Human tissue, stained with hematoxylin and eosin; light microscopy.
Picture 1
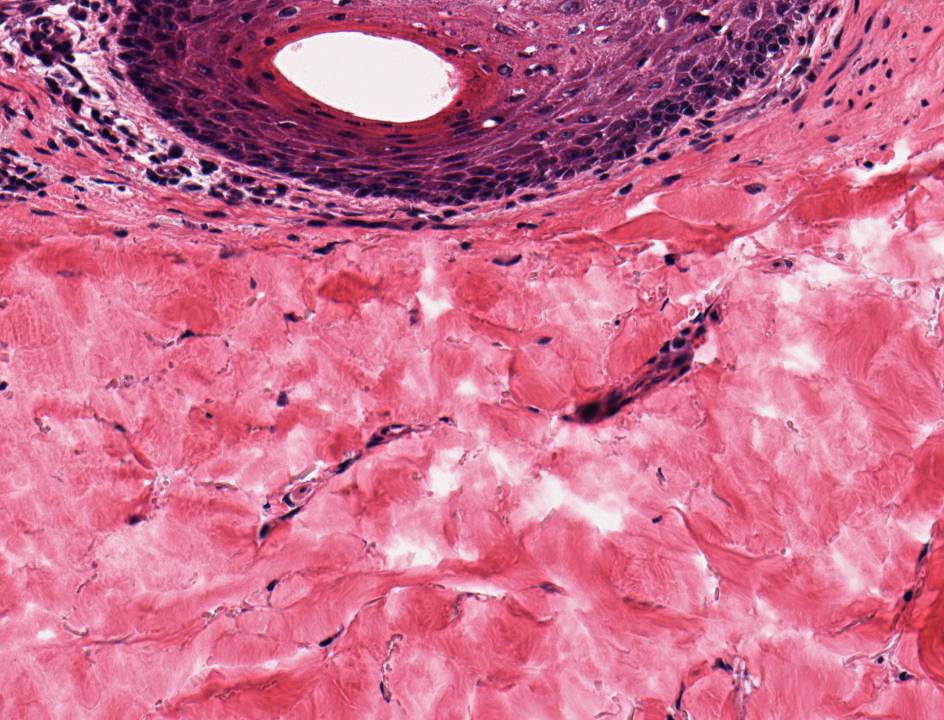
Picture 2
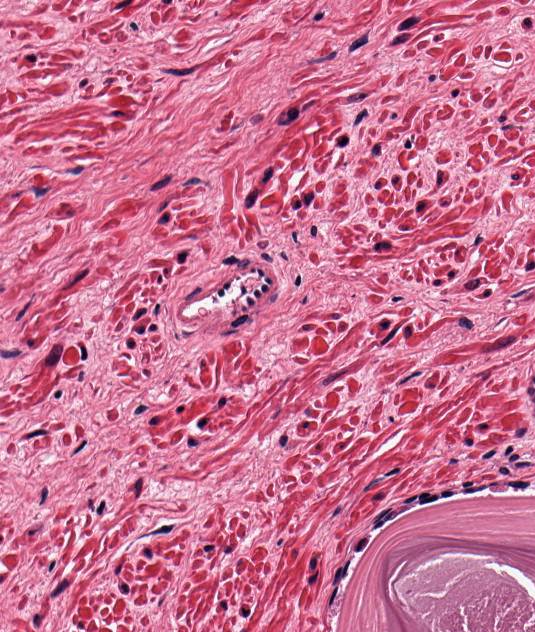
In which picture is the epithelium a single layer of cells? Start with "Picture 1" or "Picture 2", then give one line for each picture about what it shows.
Picture 2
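What picture 1 shows: The epithelium is stratified and arranged in concentric layers around a single central lumen.
What picture 2 shows: A small lumen lined by a single layer of cells lies near the centre of the field.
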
